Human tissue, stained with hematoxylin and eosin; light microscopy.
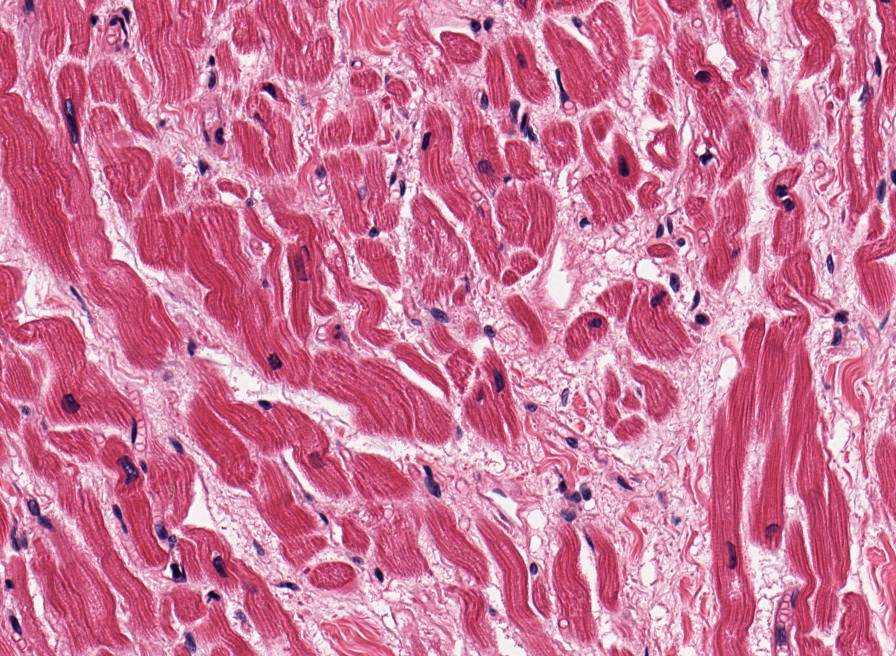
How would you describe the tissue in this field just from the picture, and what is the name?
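First: cardiac muscle fibres fill the field, their direction varying from region to region. Second: on the right they run mostly vertically, cut lengthwise. Third: the muscle cytoplasm stains deep red-pink. Fourth: small, dark, elongated nuclei lie scattered in connective tissue between the fibres. The tissue is atrial appendage of the heart.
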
